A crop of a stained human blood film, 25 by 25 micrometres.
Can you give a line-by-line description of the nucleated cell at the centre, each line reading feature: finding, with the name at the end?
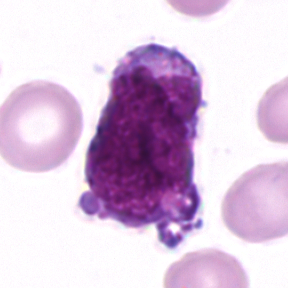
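Nuclear extent: nearly the whole cell.
Groove: dark, running vertically down the middle of the nucleus.
Lower edge: small knobby blebs sticking out.
Blebs: holding small clear vacuoles.
Name: atypical promyelocyte.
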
